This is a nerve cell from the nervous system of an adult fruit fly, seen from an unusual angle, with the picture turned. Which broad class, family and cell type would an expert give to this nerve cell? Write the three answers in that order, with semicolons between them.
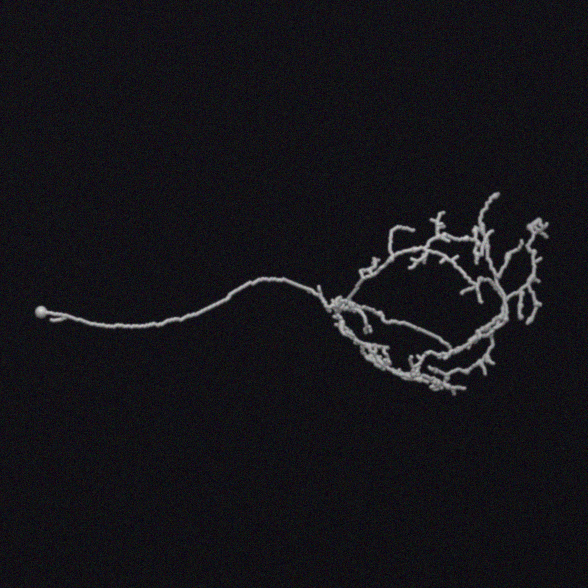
central-brain intrinsic neuron; hemilineage LHa2; CB1448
